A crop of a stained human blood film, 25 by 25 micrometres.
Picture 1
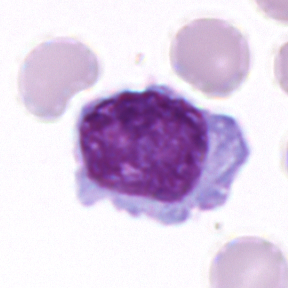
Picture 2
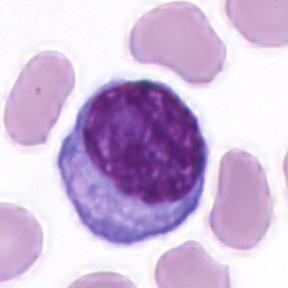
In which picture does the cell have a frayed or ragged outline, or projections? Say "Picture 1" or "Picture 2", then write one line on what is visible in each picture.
Picture 1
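What picture 1 shows: The cell's outline is irregular, with angular, slightly jagged edges.
What picture 2 shows: The cell outline is rounded and smooth.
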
